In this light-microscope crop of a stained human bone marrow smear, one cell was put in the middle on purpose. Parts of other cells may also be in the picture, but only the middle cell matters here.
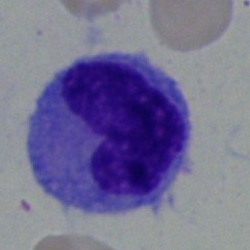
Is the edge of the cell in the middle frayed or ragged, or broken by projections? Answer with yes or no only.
Yes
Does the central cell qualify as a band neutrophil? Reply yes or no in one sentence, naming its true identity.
No, the cell under consideration is a monocyte instead of a band neutrophil.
